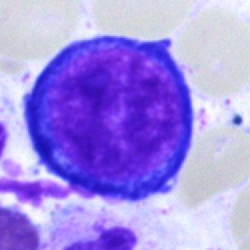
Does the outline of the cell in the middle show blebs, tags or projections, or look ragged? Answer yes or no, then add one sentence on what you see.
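Yes. A small pointed bleb projects from the upper right edge of the cell.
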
